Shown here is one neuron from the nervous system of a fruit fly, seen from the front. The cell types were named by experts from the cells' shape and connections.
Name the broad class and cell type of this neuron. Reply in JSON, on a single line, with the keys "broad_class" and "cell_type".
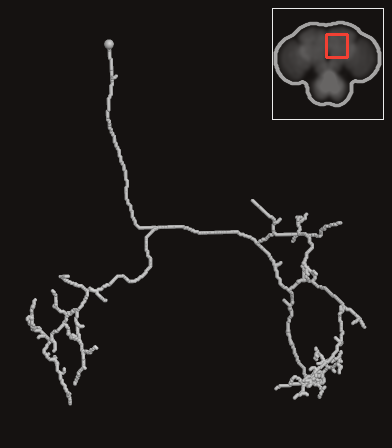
{"broad_class": "central-brain intrinsic neuron", "cell_type": "PS150"}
